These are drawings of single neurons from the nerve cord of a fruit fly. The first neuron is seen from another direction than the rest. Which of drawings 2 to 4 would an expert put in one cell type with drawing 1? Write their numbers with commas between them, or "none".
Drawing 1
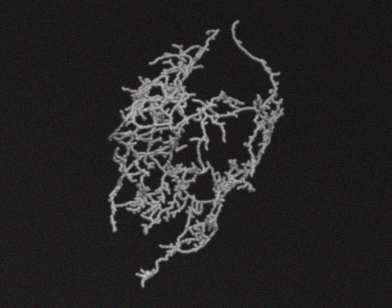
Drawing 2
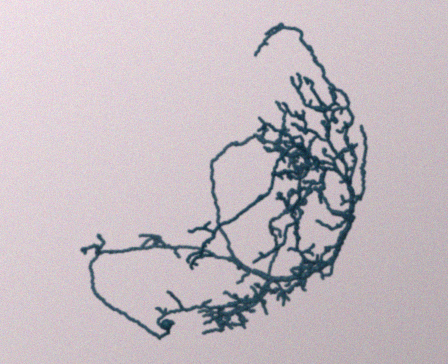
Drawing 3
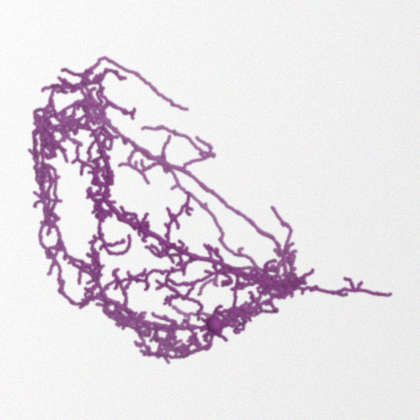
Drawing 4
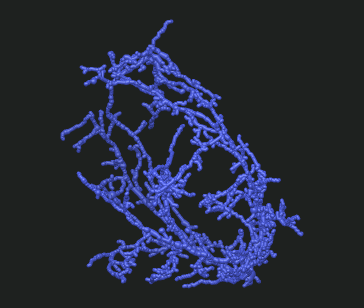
3, 4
